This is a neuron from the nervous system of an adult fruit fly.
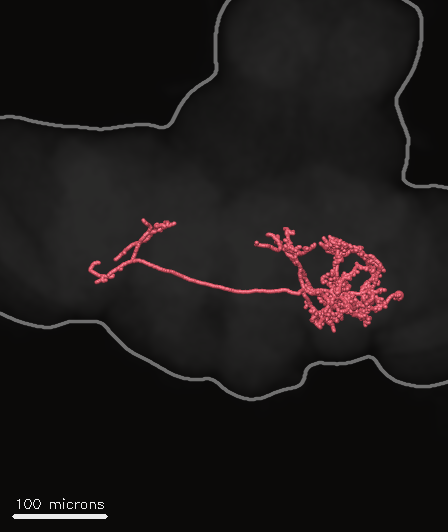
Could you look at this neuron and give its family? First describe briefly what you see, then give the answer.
By the scale bar it is about 350 microns wide in this view. As drawn here it is more than twice as wide as it is tall. This is a central-brain intrinsic neuron. The family is hemilineage VLPl2_medial.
